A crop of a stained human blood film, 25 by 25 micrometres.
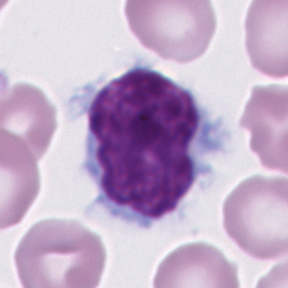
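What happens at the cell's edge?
The cytoplasm ends in fine, ragged, hair-like projections.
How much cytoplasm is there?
Only a narrow rim around the nucleus.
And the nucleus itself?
About 13 by 9 micrometres, its outline irregular and notched along the sides, with chromatin stained dark purple throughout.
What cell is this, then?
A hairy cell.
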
